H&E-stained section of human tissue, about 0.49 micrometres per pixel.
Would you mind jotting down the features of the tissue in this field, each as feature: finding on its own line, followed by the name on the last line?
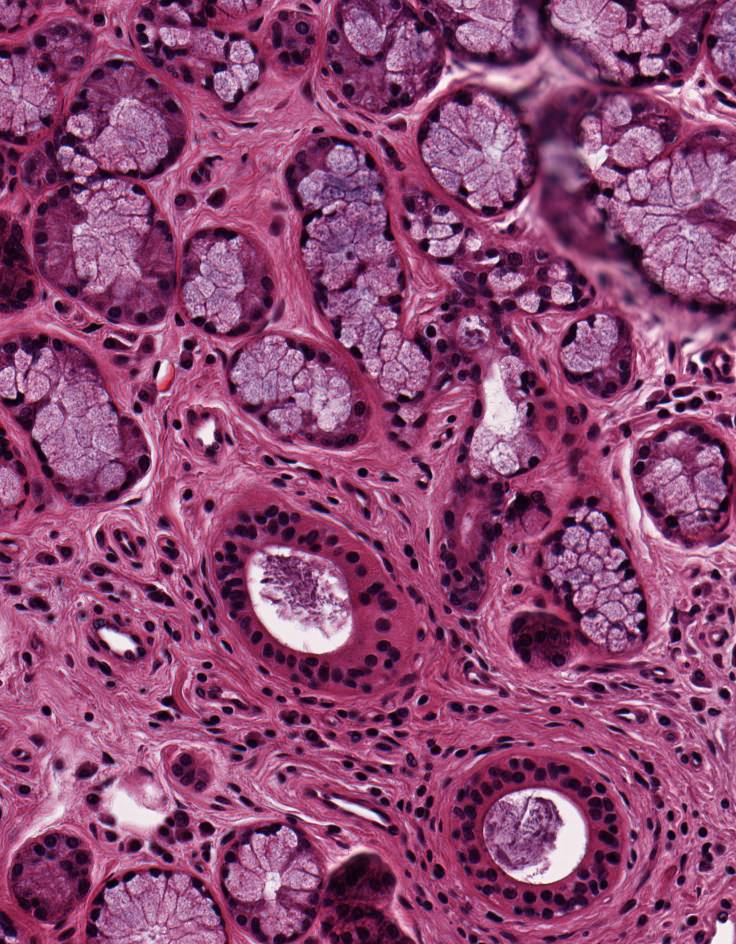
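Acinar cytoplasm: pale, bubbly, light purple-grey
Acinar nuclei: small, dark, flattened against outer edge of each acinus
Stroma: dense pink collagen with scattered spindle-shaped nuclei between acini
Ducts: two, wrapped in concentric layers of that stroma
Fat cells: none in field
Name: minor salivary gland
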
